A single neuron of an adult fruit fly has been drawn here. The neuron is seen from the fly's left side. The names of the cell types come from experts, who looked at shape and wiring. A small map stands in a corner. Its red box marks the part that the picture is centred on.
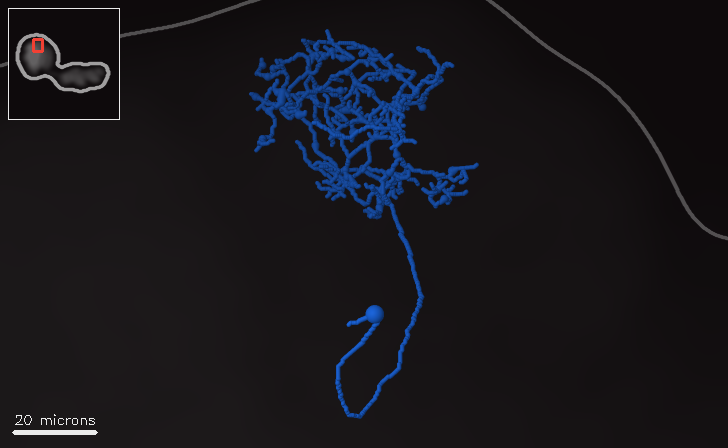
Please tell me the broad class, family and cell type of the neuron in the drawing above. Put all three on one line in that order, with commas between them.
central-brain intrinsic neuron, hemilineage SLPal3_and_SLPal4_dorsal, CB3175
